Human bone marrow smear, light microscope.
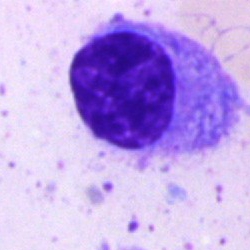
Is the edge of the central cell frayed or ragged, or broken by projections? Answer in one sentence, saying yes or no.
Yes, the cell is bounded by a rough outline rather than a smooth one.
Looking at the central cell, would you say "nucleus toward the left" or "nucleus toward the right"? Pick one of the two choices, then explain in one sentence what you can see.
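Nucleus toward the left. The nucleus sits eccentrically, toward the left side of the cell.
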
